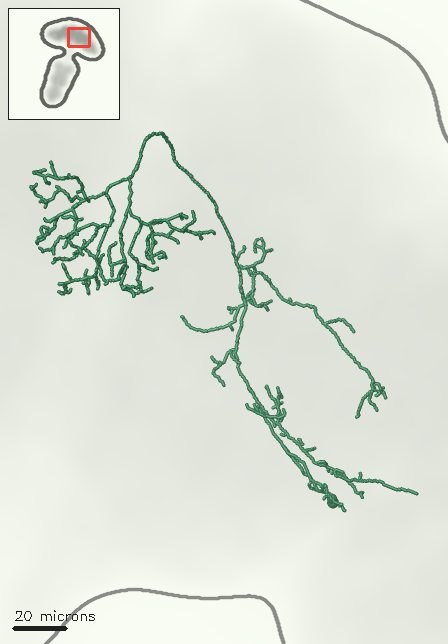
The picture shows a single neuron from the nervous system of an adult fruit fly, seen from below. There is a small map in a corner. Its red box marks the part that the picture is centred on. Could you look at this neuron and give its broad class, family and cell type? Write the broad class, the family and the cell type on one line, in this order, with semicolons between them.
central-brain intrinsic neuron; hemilineage DL1_dorsal; FB2J_c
